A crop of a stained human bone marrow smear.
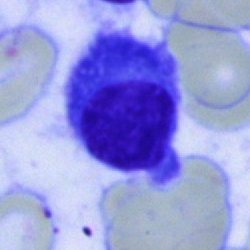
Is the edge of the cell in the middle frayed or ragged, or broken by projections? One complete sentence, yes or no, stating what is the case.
Yes, what the cell shows is a rough outline, frayed or with projections, blebs or tags.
